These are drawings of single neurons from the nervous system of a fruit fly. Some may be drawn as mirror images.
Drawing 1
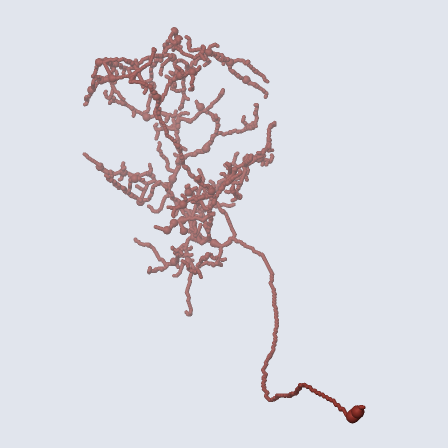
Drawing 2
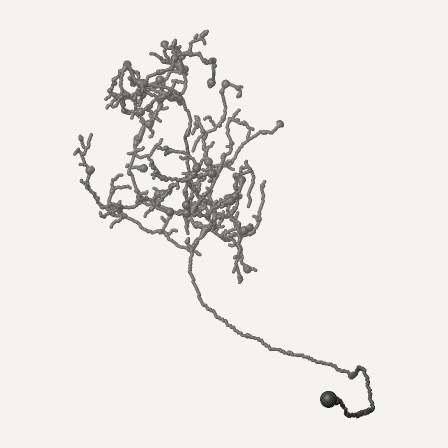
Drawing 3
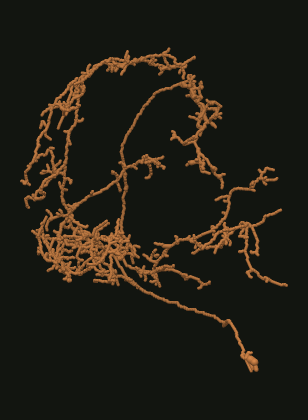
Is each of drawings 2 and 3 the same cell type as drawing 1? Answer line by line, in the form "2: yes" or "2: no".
2: yes
3: no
